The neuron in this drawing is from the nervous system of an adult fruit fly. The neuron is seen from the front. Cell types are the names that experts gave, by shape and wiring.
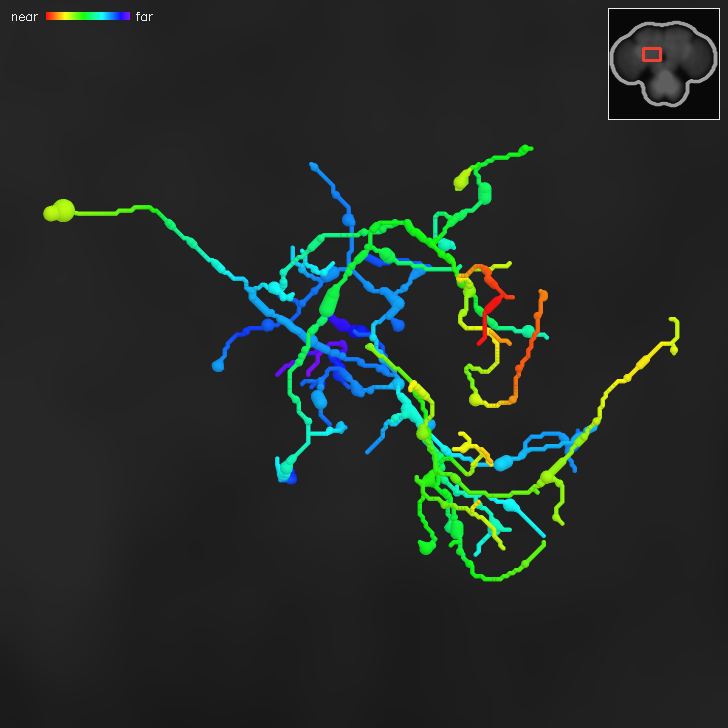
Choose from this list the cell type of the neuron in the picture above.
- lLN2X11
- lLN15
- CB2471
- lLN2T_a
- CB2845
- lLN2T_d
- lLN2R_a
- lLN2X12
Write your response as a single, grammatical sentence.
The cell type name lLN15 applies to this neuron.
